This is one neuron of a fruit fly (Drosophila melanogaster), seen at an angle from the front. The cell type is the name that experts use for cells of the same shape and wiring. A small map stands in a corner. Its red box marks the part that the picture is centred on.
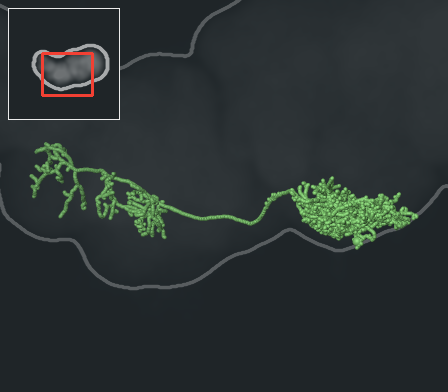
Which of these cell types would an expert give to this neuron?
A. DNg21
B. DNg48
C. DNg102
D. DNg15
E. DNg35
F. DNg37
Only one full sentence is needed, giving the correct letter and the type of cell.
The cell type of the neuron is given by option F, DNg37.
